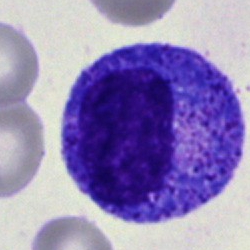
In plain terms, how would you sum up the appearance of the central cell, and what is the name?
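You'll notice the outline is round and smooth. Its nucleus is off-centre, pushed toward the left side of the cell. The cytoplasm has stained blue, and plenty of purple granules are scattered through it. That one's a promyelocyte.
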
